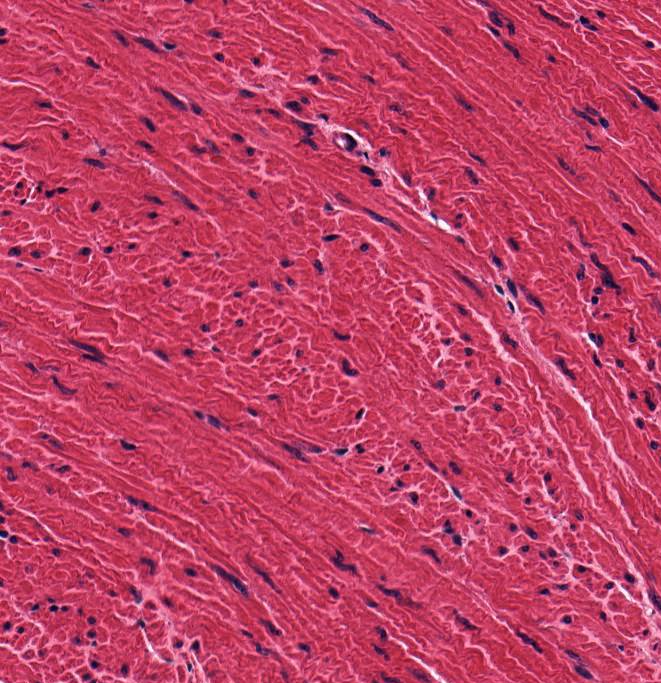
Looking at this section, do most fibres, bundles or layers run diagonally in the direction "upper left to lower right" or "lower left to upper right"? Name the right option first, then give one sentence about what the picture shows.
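Upper left to lower right. Across most of the field the fibres run diagonally from upper left to lower right.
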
